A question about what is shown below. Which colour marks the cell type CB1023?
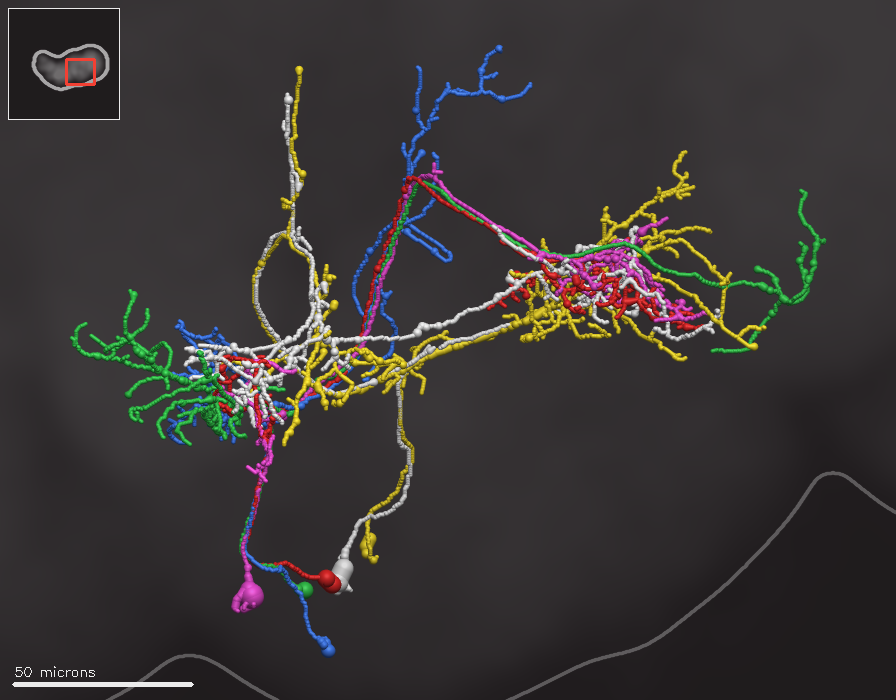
green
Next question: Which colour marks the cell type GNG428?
blue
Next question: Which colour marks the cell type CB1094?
yellow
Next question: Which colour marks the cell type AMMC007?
red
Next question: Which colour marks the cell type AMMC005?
magenta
